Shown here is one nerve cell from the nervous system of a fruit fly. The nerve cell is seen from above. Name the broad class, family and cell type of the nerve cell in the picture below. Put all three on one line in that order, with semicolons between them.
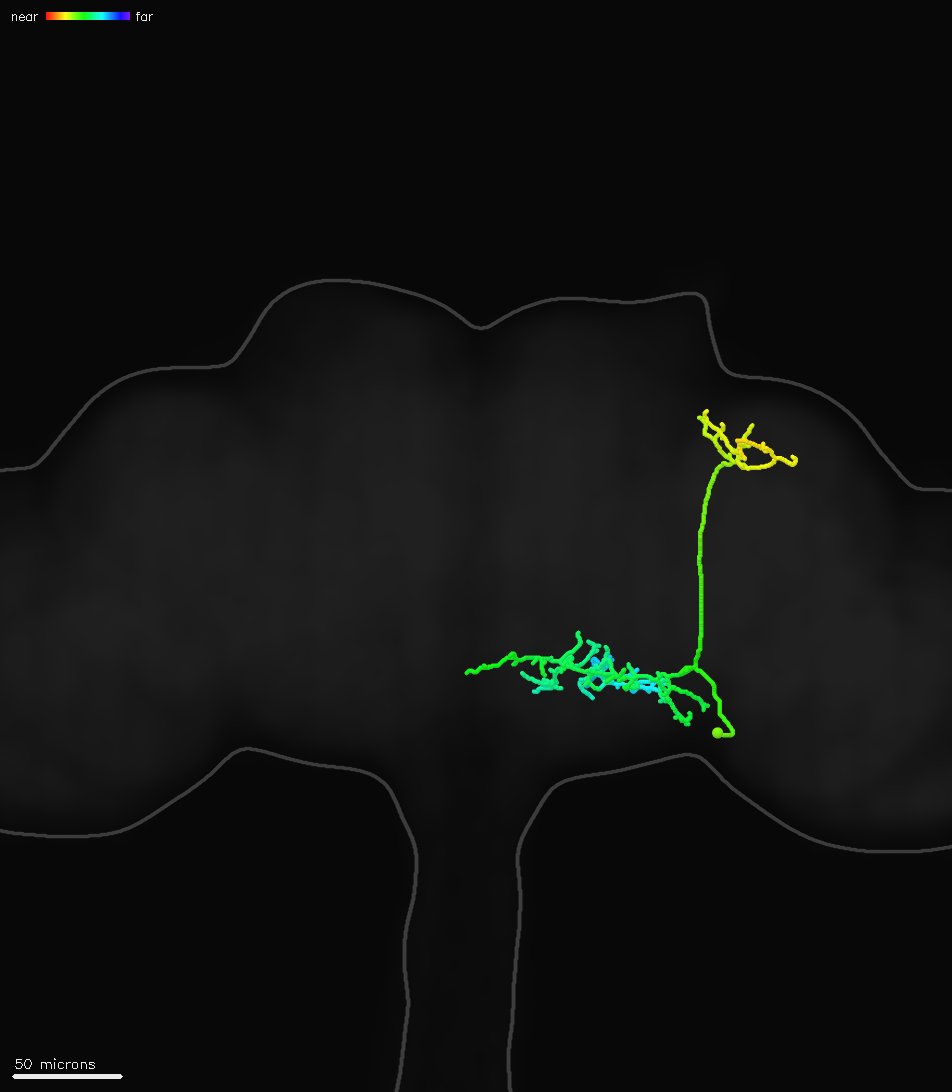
central-brain intrinsic neuron; hemilineage DL1_ventral; AOTU053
